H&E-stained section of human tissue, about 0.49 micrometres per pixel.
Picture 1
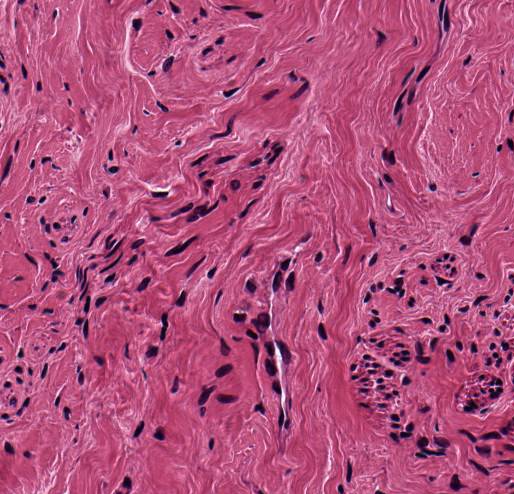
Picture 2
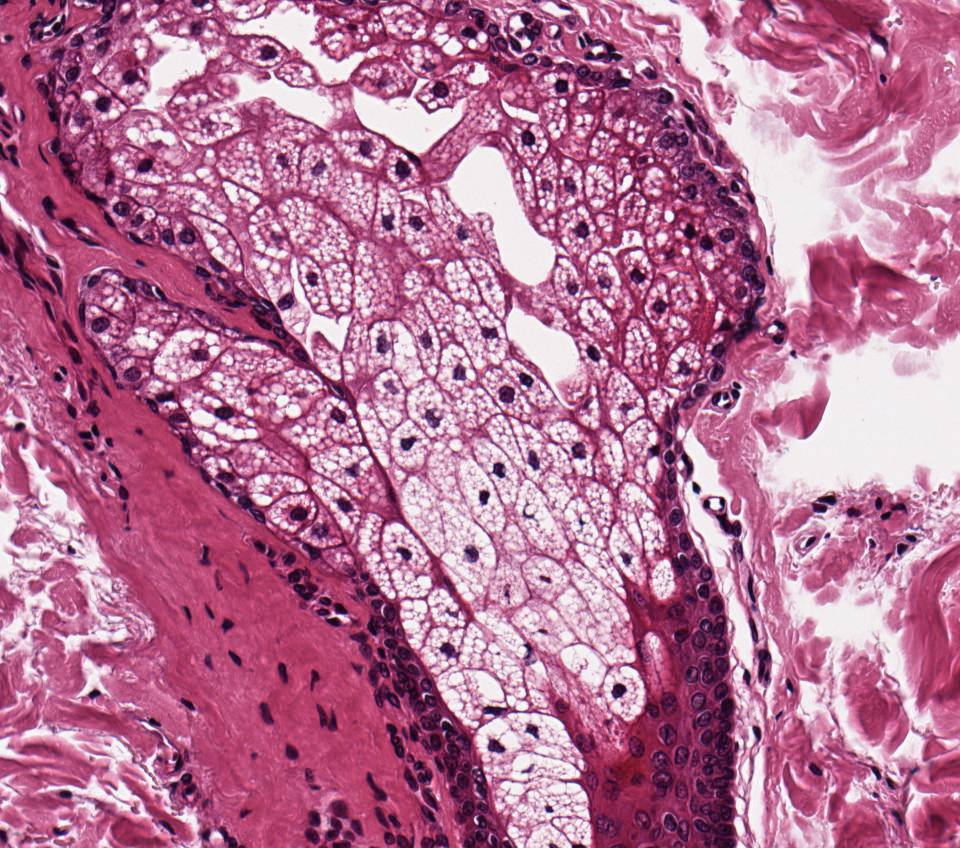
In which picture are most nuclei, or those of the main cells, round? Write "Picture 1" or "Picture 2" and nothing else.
Picture 2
